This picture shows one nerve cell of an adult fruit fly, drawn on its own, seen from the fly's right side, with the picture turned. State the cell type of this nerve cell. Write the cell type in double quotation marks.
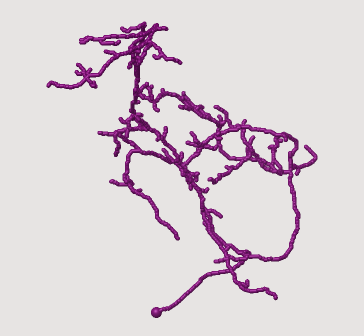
"CB1876"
